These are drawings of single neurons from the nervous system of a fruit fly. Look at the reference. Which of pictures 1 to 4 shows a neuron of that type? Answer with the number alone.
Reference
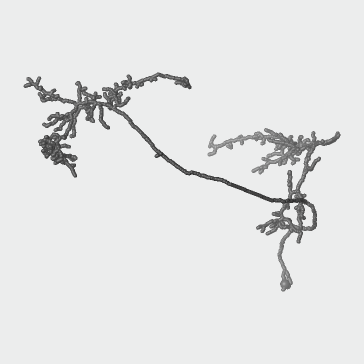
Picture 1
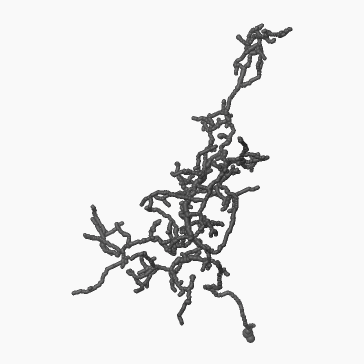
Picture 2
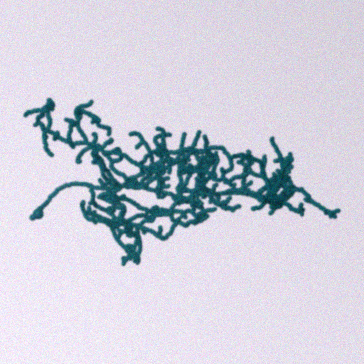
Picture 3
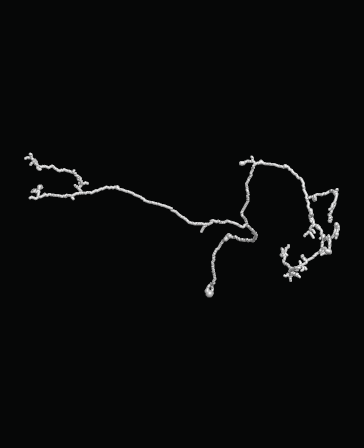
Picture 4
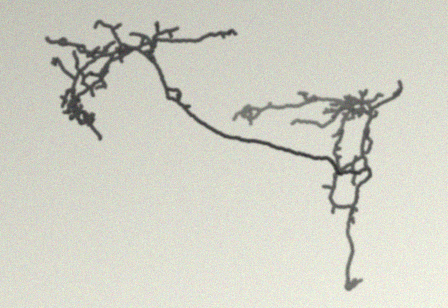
4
